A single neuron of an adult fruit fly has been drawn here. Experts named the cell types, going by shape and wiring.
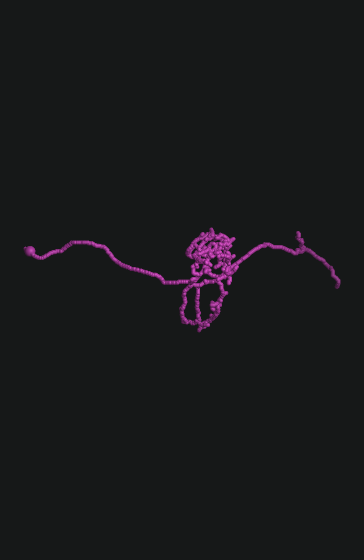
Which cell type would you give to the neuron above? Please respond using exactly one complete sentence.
This particular neuron has the cell type FC2C.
